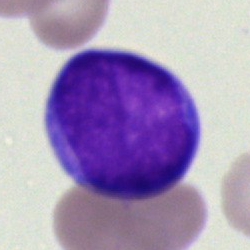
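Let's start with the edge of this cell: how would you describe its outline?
It is rounded and smooth.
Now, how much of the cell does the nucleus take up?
Nearly the whole cell.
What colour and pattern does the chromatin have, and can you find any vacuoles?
The chromatin is deep purple, mottled with lighter patches, and no vacuoles are seen.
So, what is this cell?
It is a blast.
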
